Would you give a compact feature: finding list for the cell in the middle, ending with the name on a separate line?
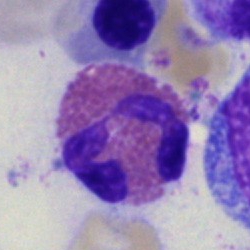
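Outline: roughly round, with a finely bumpy edge formed by granules
Nucleus: a thick, curved band wrapping around the middle of the cell
Chromatin: dark purple and dense
Granules: fill the cytoplasm, leaving little plain background between them
Name: eosinophil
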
